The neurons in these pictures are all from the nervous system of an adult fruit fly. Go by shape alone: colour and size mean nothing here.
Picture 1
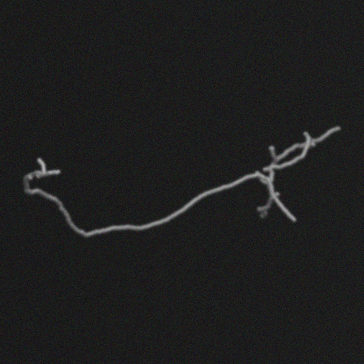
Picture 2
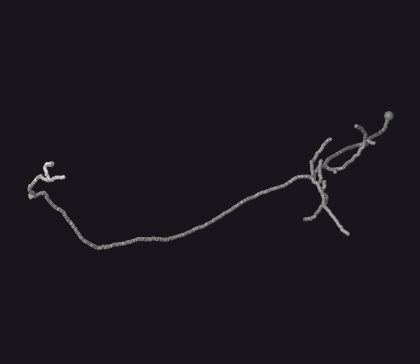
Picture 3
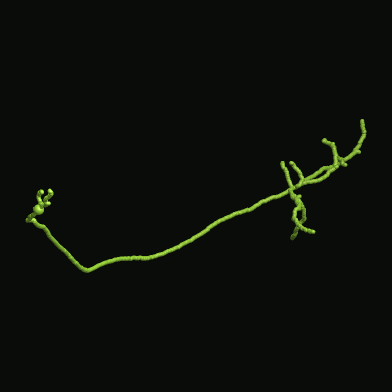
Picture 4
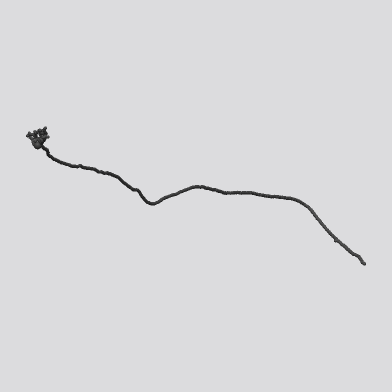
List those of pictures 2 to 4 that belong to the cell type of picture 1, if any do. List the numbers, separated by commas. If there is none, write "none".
2, 3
